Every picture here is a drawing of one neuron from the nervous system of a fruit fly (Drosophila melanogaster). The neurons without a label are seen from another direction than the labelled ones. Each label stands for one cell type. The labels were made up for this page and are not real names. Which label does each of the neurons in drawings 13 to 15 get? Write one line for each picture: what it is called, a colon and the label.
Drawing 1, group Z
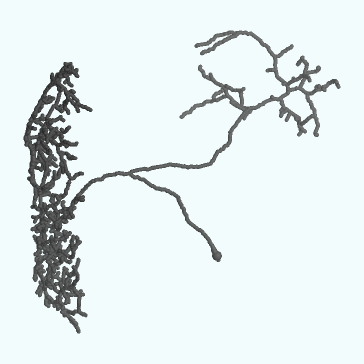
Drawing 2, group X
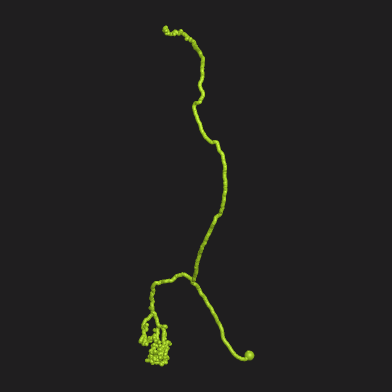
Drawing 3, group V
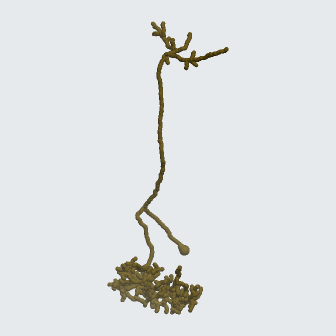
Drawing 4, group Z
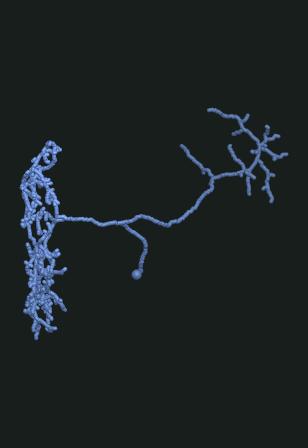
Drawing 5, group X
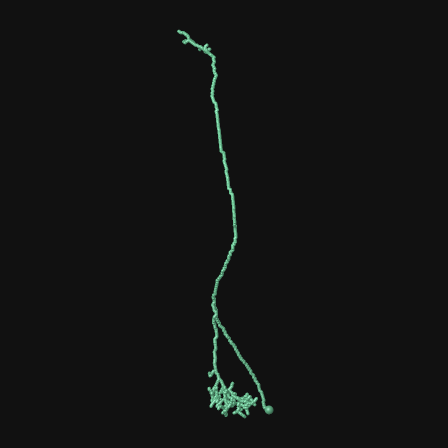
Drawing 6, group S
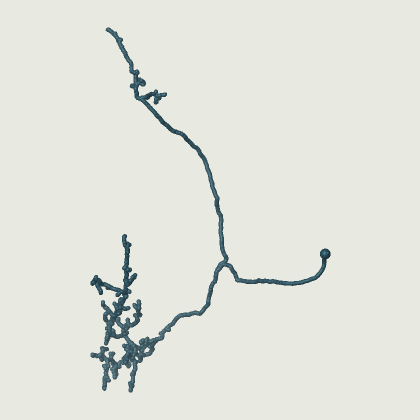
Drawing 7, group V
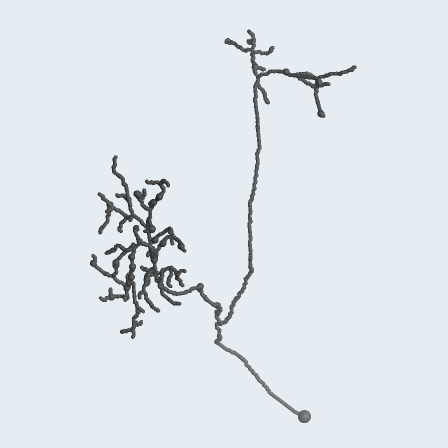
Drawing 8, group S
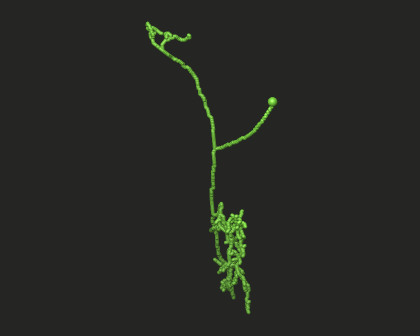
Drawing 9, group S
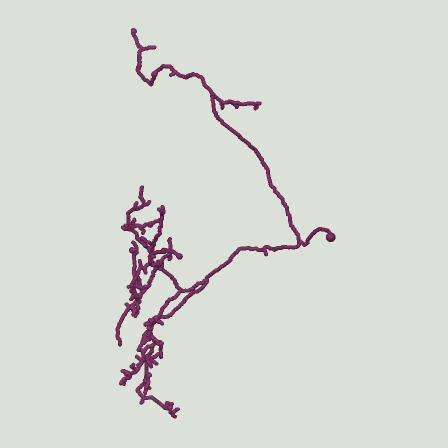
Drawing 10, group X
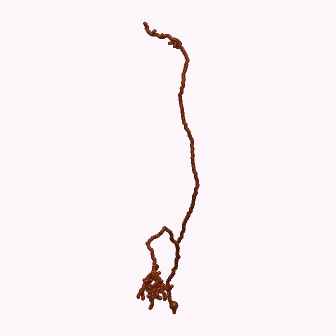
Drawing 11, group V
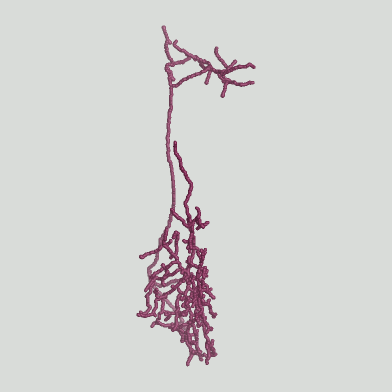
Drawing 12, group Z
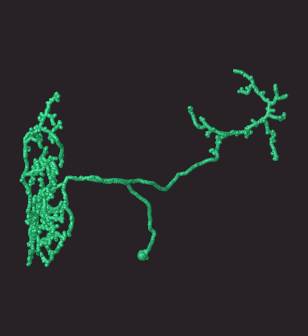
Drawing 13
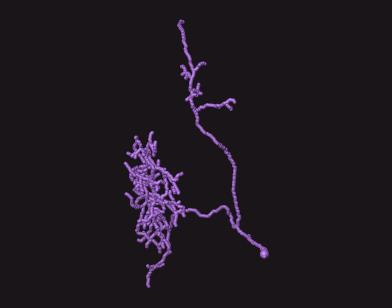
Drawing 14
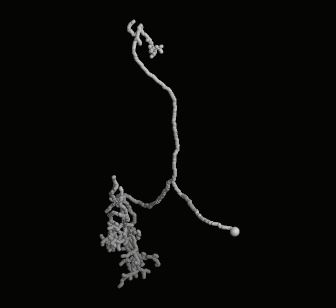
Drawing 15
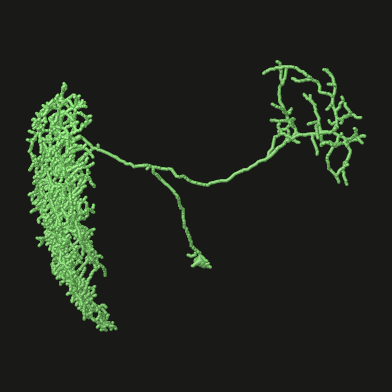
13: group S
14: group S
15: group Z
